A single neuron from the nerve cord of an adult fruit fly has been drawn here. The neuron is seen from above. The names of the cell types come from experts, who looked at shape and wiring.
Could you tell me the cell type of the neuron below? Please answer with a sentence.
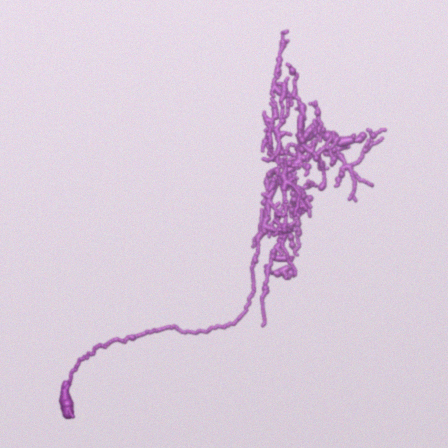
The cell type is IN09A018.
